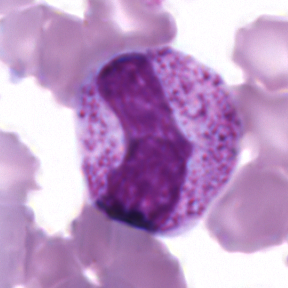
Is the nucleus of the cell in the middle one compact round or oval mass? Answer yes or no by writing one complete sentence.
No, rather than one compact mass, the nucleus is drawn out into a curved band without separate lobes.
